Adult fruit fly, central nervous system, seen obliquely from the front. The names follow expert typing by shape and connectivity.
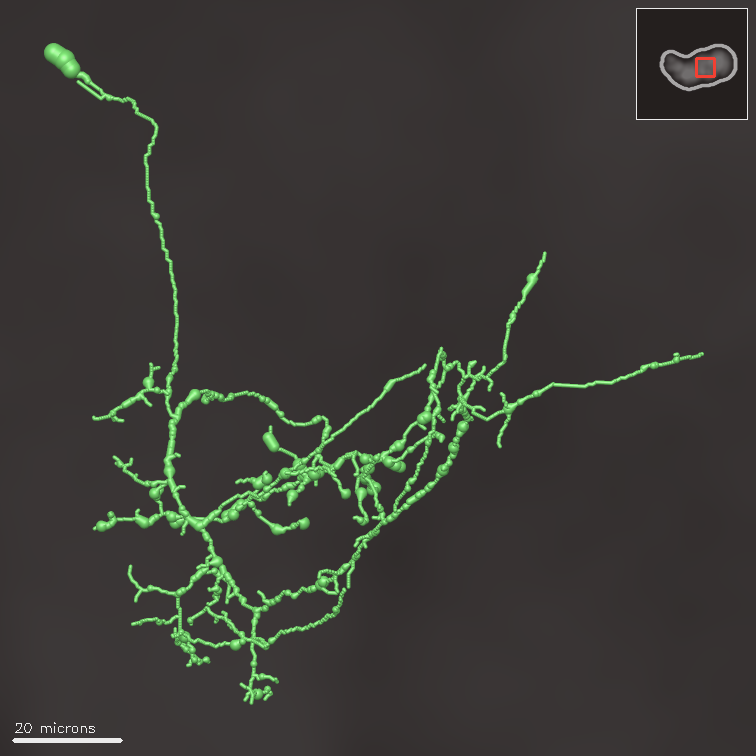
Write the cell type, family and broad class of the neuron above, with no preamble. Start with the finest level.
PS191; hemilineage PSp1; central-brain intrinsic neuron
